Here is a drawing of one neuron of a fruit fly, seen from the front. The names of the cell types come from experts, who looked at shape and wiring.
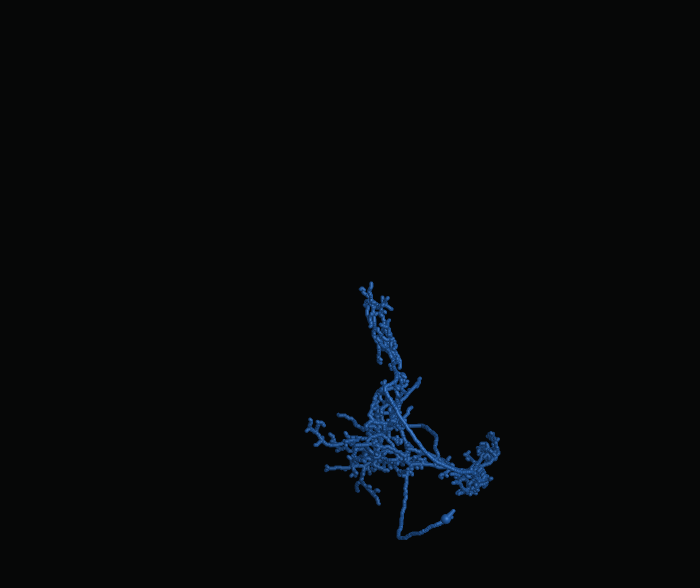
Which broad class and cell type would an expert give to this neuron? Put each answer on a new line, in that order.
central-brain intrinsic neuron
GNG523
